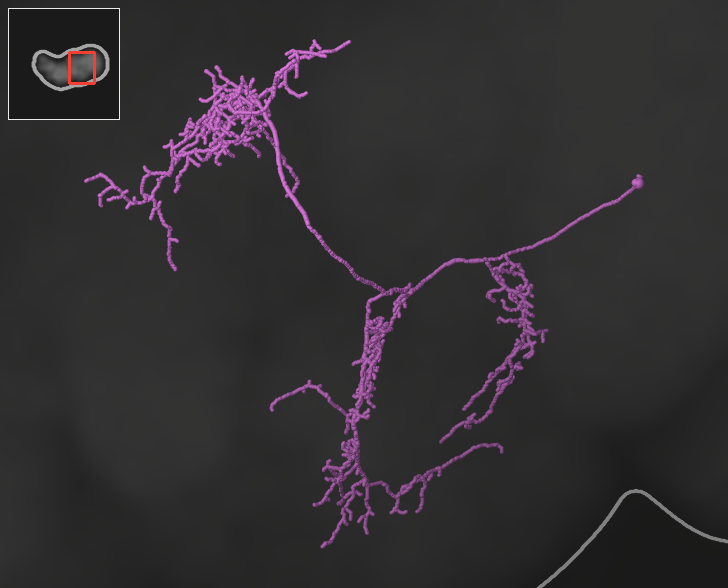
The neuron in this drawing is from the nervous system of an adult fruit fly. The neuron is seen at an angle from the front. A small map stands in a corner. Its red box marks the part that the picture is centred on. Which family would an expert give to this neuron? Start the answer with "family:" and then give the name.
family: hemilineage CREa1_ventral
